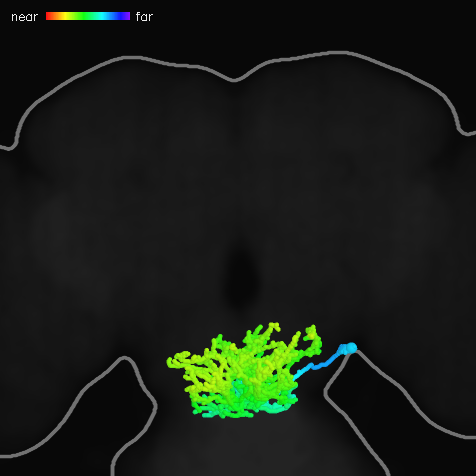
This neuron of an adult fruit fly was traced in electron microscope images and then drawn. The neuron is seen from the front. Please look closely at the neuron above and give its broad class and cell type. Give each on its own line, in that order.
central-brain intrinsic neuron
GNG057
